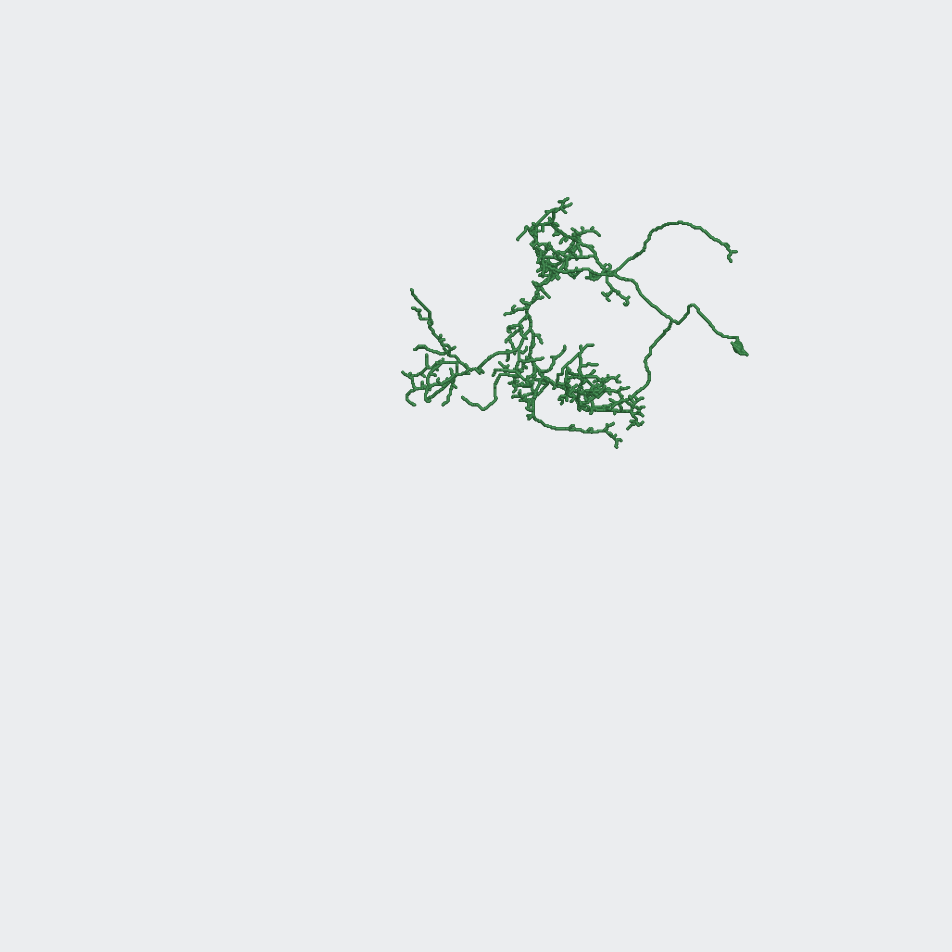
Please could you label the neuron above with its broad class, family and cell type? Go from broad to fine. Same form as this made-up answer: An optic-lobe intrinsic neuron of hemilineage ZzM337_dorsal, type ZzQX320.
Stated: A central-brain intrinsic neuron of hemilineage AOTUv3_dorsal, type SMP013.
